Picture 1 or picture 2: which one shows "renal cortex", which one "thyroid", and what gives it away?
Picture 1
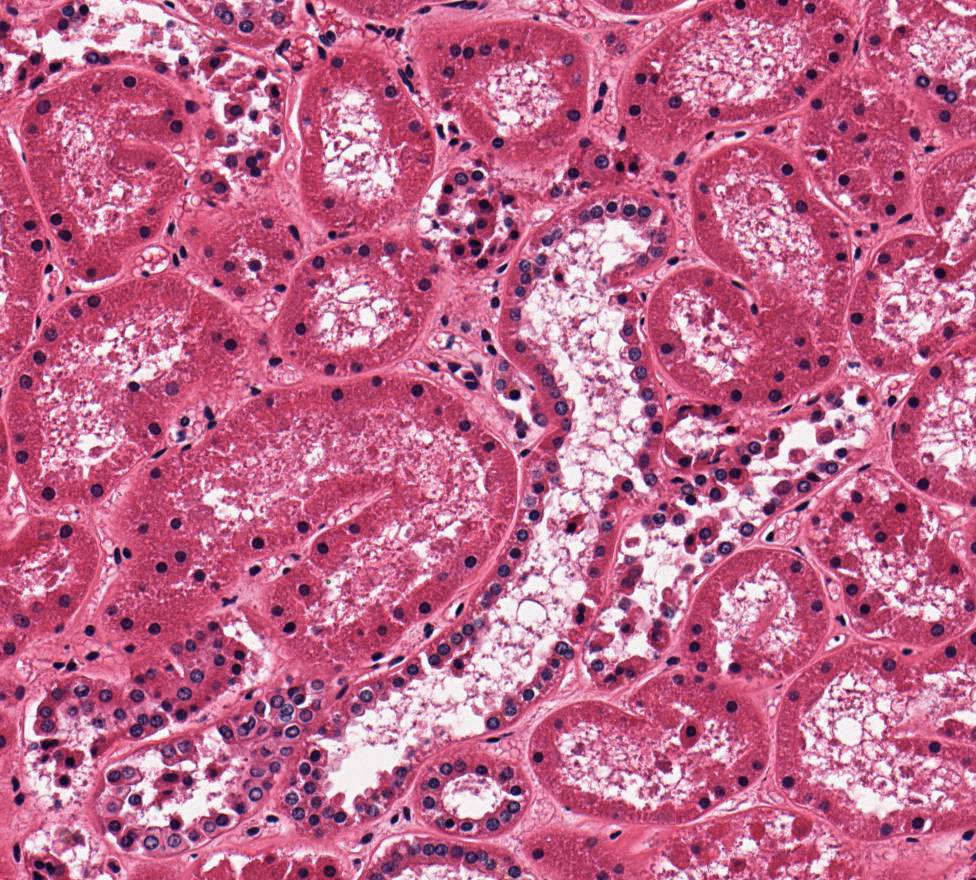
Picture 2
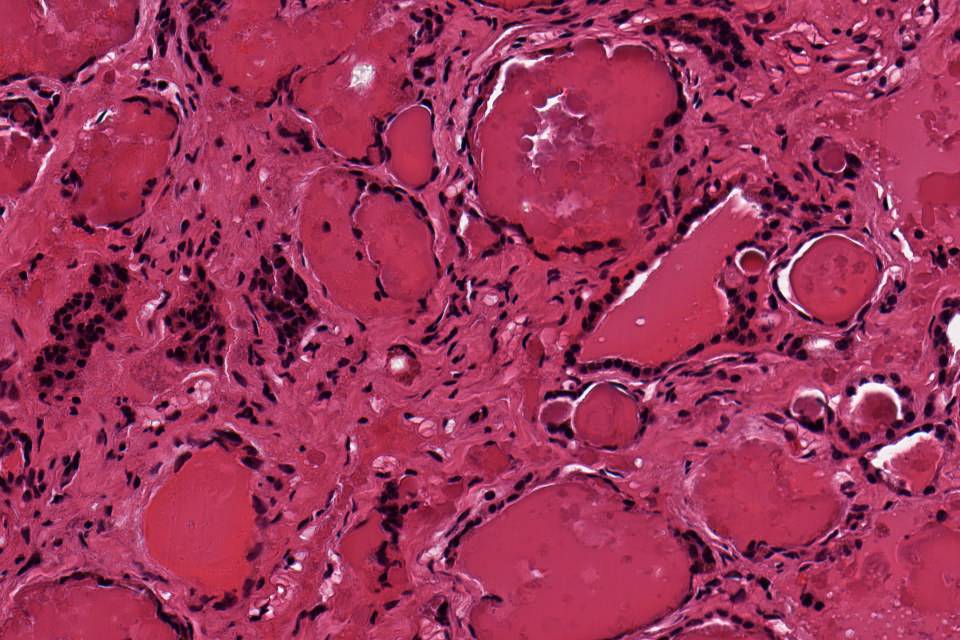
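You are looking at renal cortex in the first picture and thyroid in the second. The kidney tubules crowd together over scant interstitium, mostly lined by one layer of cells with abundant granular pink cytoplasm and round dark basal nuclei; those at lower left are paler and cuboidal. The thyroid units are filled with pink material, vary widely in size and sit in bands of stroma; their lining cells are flattened with small dark nuclei, and small solid clusters without a lumen lie at the left.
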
